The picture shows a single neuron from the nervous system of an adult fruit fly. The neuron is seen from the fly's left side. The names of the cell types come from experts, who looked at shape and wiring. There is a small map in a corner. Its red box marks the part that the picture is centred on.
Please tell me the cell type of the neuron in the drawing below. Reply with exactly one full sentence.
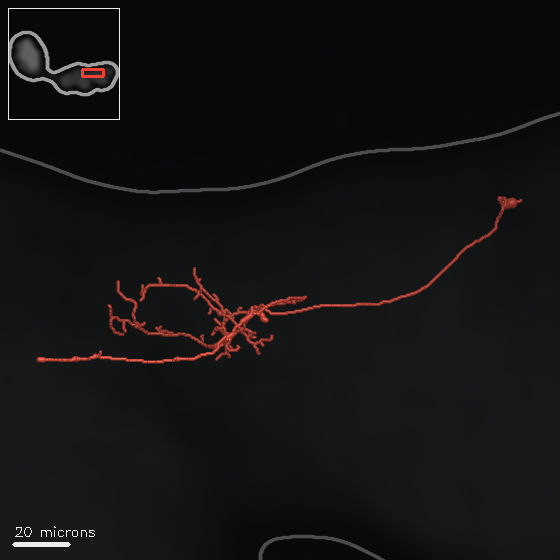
The cell type IN07B096_d is the type of this neuron.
